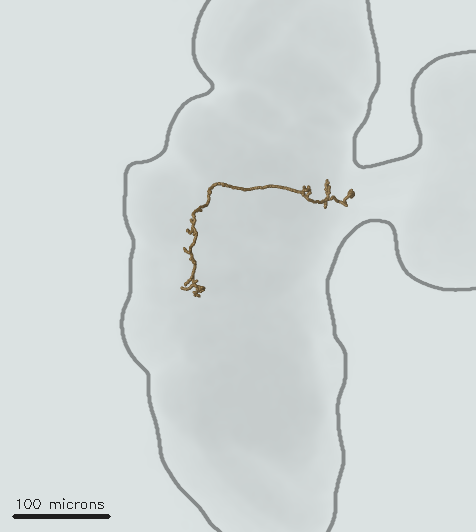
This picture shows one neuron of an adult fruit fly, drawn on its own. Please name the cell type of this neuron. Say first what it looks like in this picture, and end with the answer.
From left to right in the picture it spans about 180 microns. As drawn here it is wider than it is tall. This is a central-brain intrinsic neuron. It is of cell type KCg-d.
